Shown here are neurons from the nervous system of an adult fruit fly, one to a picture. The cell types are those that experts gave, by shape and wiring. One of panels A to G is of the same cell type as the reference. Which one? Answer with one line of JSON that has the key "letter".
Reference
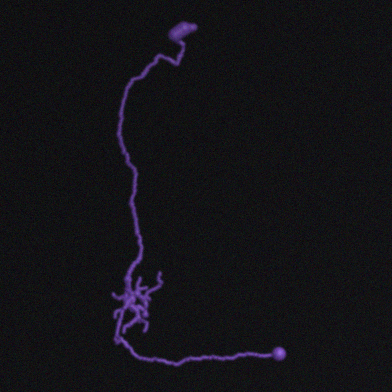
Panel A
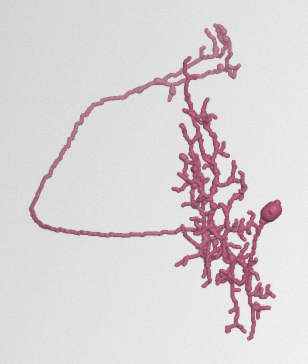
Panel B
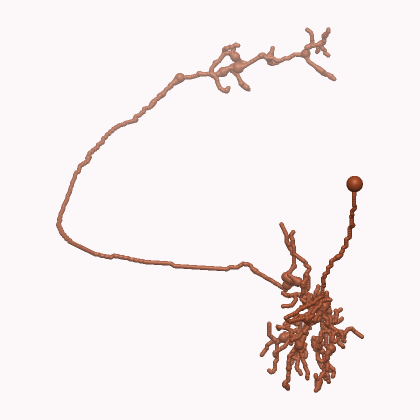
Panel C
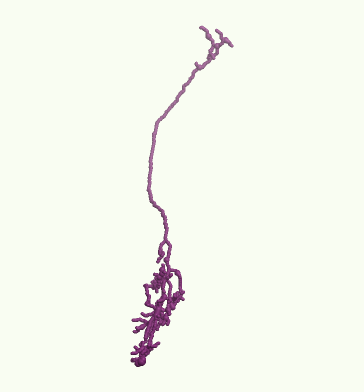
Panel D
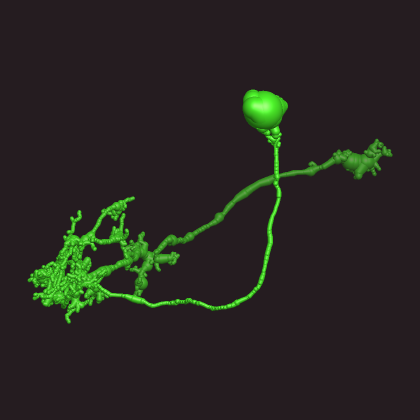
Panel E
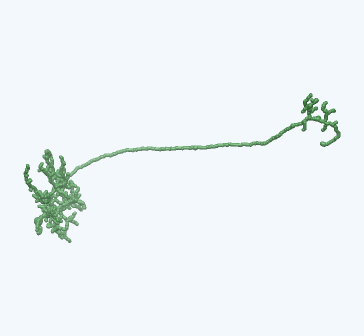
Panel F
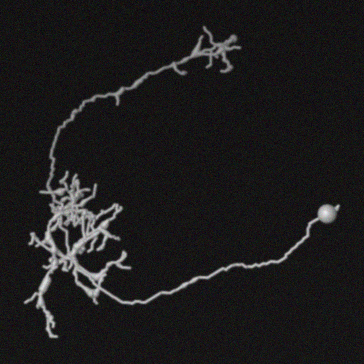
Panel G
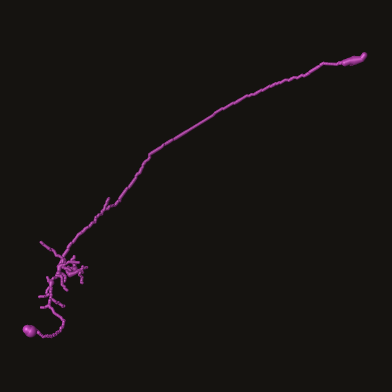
{"letter": "G"}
